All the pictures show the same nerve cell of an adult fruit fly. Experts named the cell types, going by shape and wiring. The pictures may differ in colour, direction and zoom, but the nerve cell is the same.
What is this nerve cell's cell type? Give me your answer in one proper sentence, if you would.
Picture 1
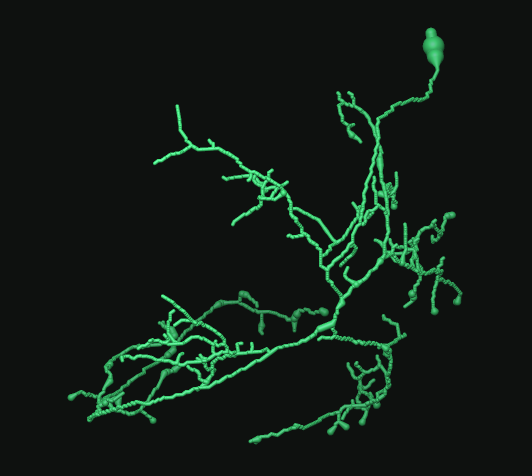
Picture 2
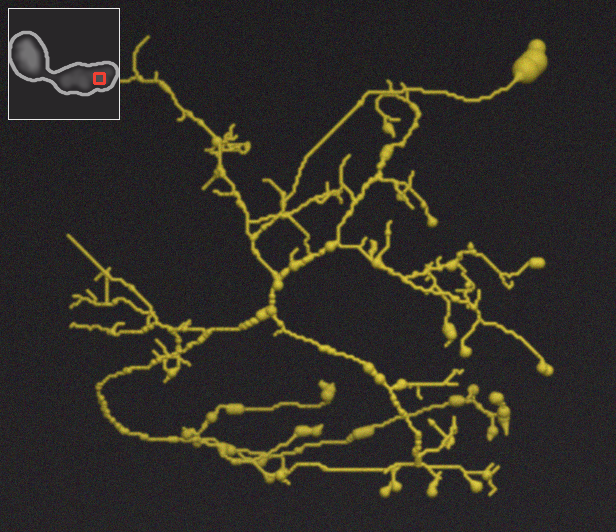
Among cell types, the one for this nerve cell is IN09A034.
